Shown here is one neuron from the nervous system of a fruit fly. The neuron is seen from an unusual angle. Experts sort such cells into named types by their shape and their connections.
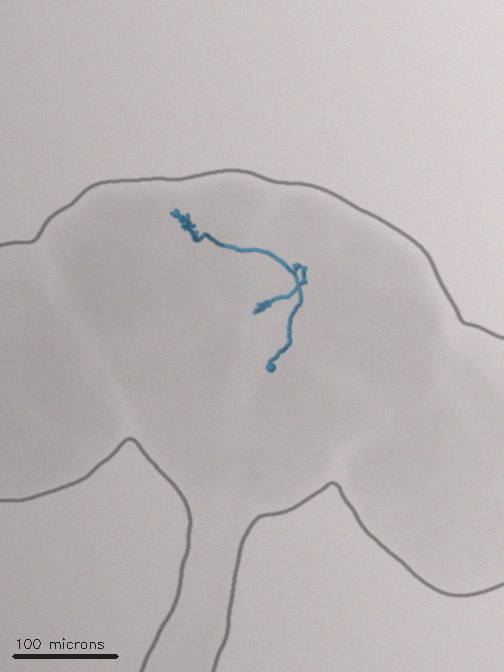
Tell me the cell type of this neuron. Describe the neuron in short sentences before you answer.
It lies in the brain. The cell body is in the middle of the picture. By the scale bar it is about 150 microns tall in this view. It is a central-brain intrinsic neuron. It is of cell type FS4A.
